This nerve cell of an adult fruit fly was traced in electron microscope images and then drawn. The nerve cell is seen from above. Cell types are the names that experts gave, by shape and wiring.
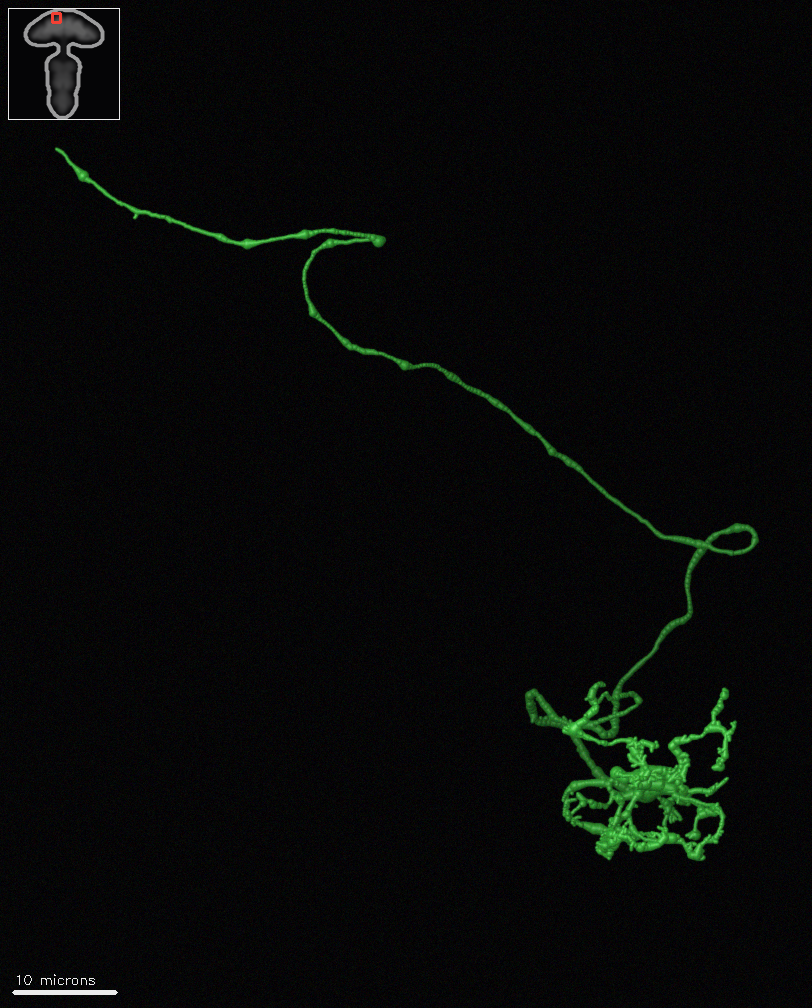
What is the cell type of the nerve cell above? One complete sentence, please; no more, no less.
The cell type of the nerve cell here is TRN_VP1m.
